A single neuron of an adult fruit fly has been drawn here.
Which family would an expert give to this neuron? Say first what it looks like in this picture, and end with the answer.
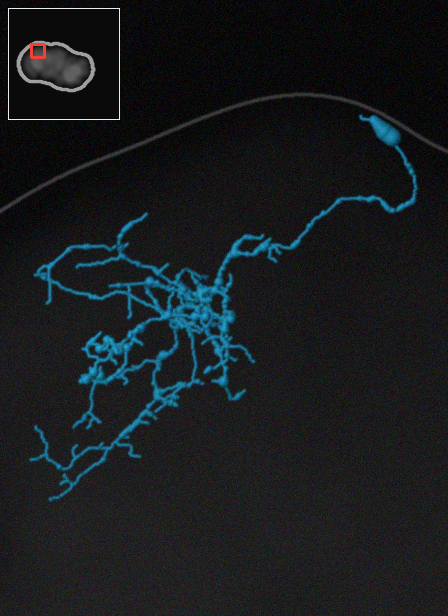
The cell body can be seen at the upper right of the picture. Dozens of branch ends can be seen. This is a central-brain intrinsic neuron. Its family is hemilineage SLPpm1.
